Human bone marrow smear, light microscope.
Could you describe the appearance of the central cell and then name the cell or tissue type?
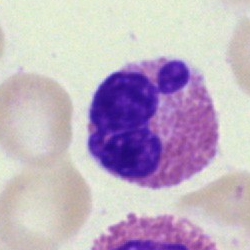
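Dense, dark purple chromatin fills the nucleus, and no nucleoli are visible in it. The cytoplasm is plentiful and pinkish-lilac, lies mostly to the right of the nucleus, and contains no vacuoles. The cell is an eosinophil.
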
